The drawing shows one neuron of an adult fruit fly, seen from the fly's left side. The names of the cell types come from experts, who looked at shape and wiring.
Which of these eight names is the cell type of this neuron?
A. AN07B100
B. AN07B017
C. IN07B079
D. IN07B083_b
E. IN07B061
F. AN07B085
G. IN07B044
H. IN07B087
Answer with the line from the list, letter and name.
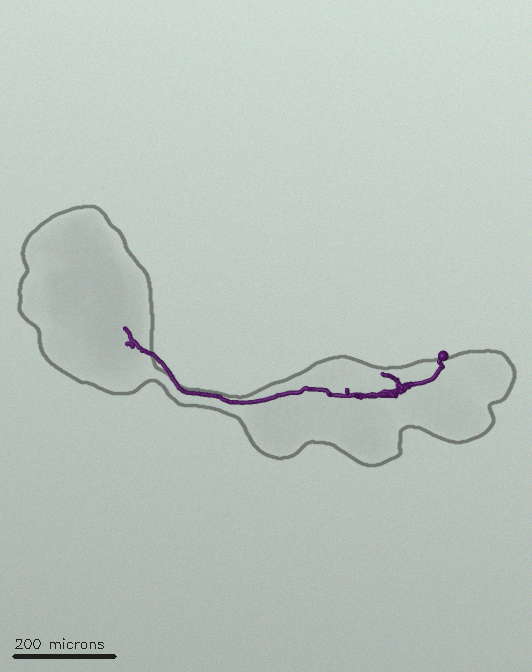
A. AN07B100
